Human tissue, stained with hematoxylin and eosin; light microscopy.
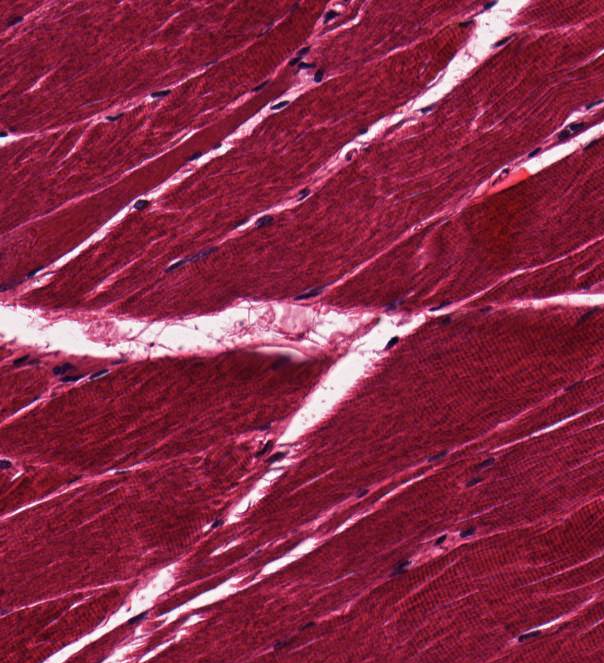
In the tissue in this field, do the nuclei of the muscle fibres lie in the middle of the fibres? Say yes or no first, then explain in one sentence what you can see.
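No. The muscle nuclei are dark, flattened and elongated and lie at the edges of the fibres.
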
